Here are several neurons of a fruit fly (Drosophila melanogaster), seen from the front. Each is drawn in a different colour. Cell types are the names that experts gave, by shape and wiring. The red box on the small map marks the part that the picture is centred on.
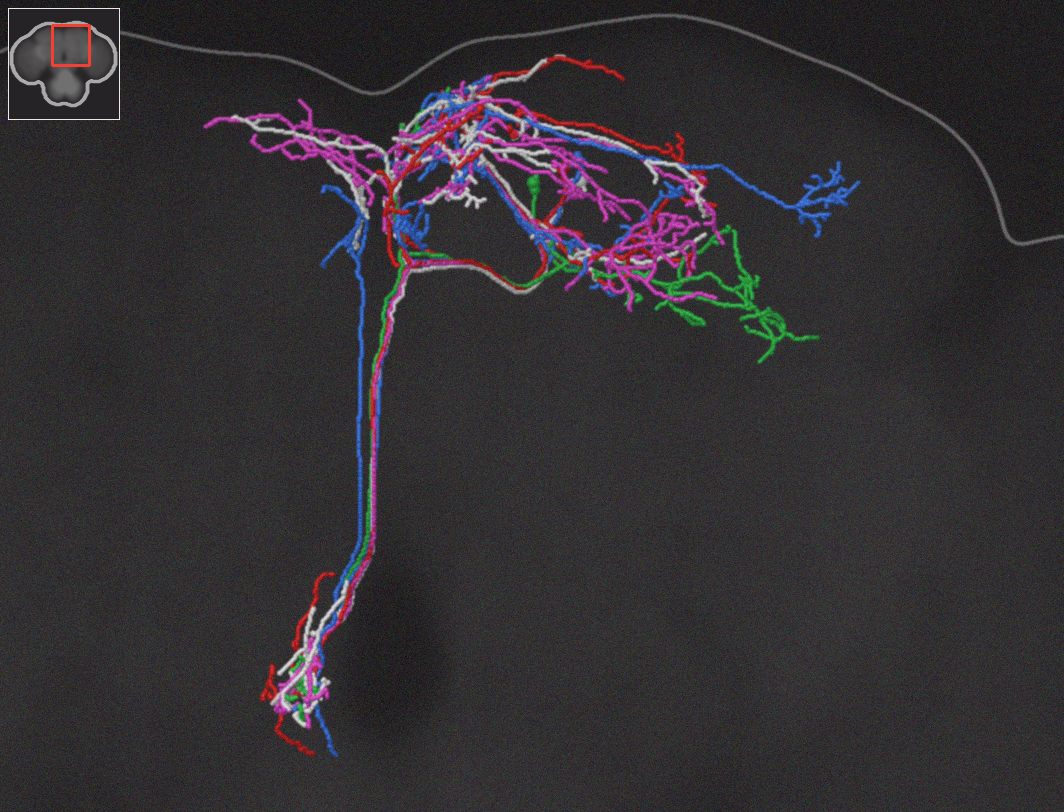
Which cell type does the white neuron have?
SMP718m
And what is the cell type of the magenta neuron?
SMP711m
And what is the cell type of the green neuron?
SCL002m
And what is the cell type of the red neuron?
SMP721m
